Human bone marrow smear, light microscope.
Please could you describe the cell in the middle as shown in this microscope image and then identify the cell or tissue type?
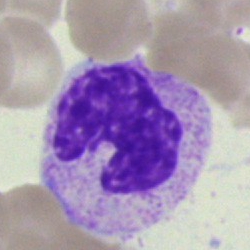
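A smooth, roughly round outline encloses this cell. Its nucleus, placed in the upper part of the cell, has a deep notch opening toward the bottom, and more cytoplasm lies below it. That cytoplasm is plentiful and pale pinkish-lilac. This is a band neutrophil.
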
